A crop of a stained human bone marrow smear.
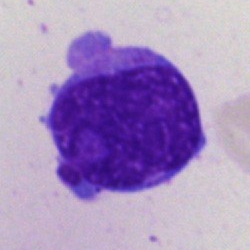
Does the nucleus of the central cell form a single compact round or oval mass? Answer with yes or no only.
Yes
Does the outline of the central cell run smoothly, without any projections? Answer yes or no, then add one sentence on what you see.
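No. The cell is roughly round, with an irregular, knobbly margin on its left side.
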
